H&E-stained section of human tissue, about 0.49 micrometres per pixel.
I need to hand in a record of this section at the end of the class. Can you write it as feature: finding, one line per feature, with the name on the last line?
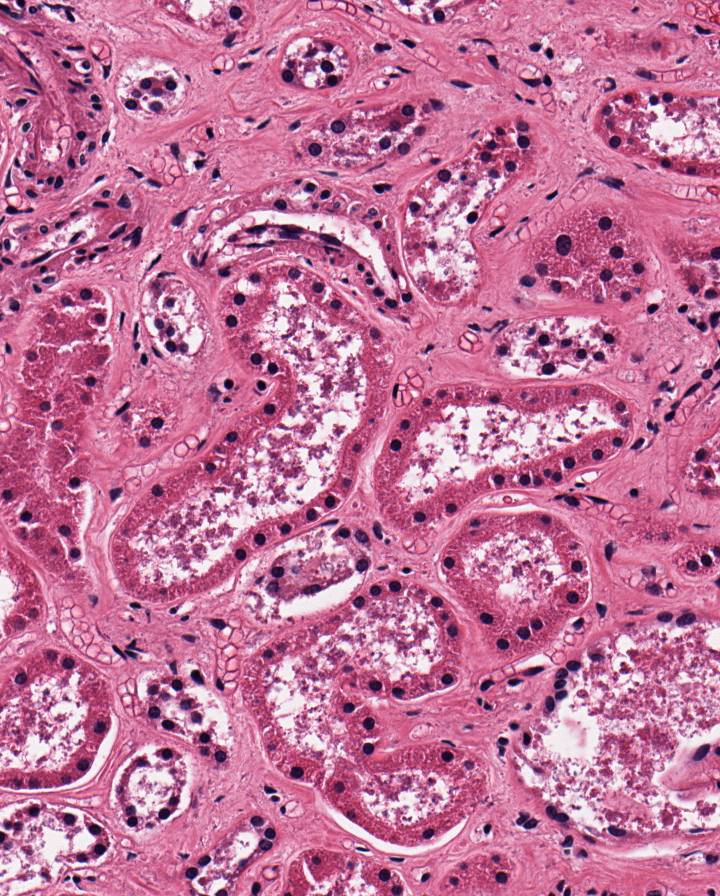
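Field: filled with closely packed tubules, irregular, often curved or elongated, with bands of stroma between them
Lining: a single layer of cuboidal to low columnar cells
Nuclei: small, round, dark, set toward the cell bases
Cytoplasm: abundant, granular, deeply eosinophilic
Name: renal cortex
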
